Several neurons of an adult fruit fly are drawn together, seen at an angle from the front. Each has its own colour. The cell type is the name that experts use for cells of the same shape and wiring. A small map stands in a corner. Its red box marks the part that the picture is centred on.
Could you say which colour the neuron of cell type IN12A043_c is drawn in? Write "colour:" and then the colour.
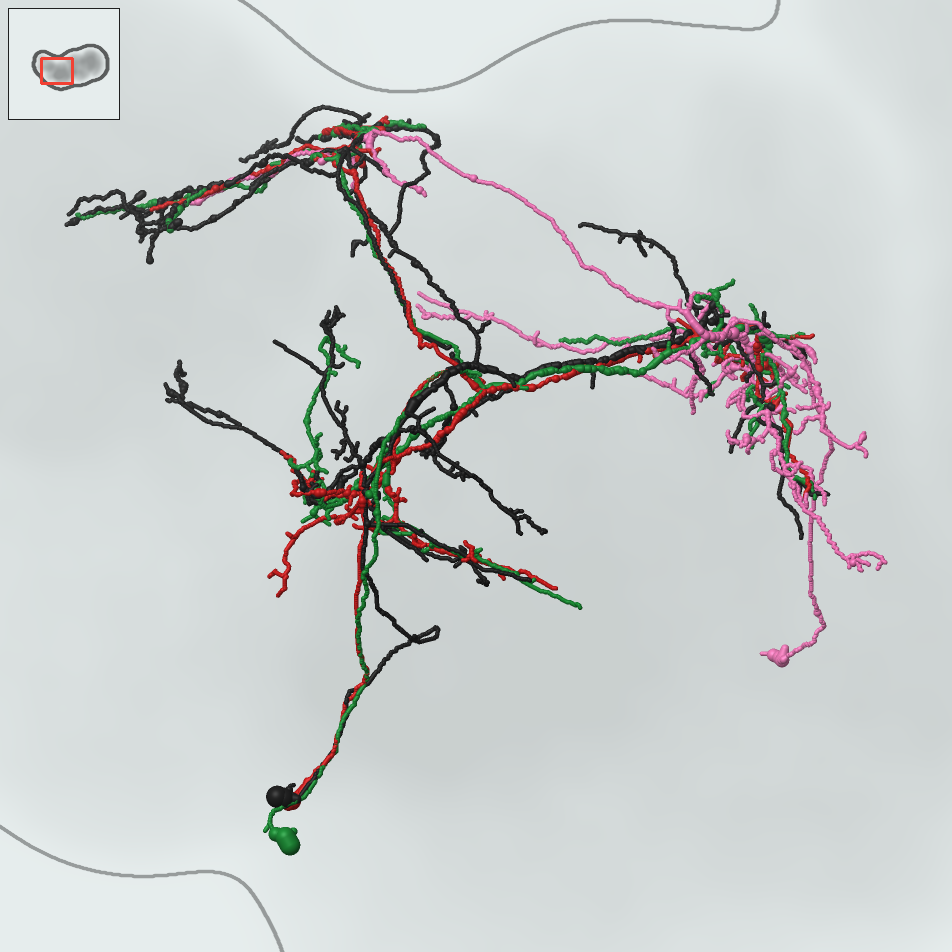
colour: black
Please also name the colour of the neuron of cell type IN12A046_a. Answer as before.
colour: pink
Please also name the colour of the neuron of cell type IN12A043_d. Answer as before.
colour: green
